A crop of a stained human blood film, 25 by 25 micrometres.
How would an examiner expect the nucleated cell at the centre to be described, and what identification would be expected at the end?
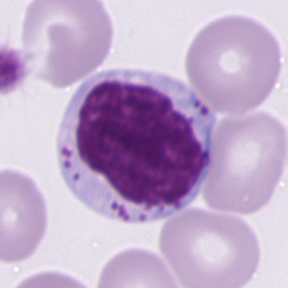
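Begin with the outline, which is round and smooth, with no surface projections. Inside, the nucleus is one oval mass without lobes, and no nucleoli can be seen in it. Now scan the cytoplasm: a few coarse reddish-purple granules sit there, mostly along the lower and left edges. The cell at the centre is a large granular lymphocyte.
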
